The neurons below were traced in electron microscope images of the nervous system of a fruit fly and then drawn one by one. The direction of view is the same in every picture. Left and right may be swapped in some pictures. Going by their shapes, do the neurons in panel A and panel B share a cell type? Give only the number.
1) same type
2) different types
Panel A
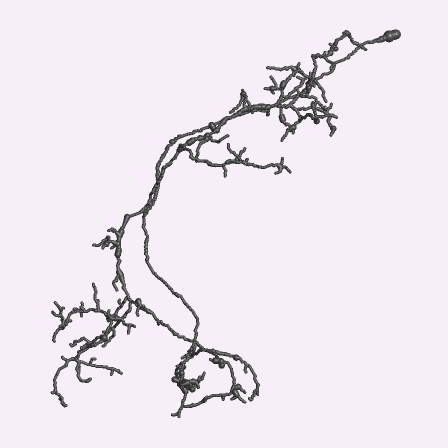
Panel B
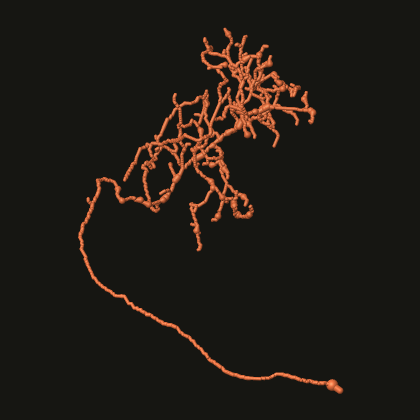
2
